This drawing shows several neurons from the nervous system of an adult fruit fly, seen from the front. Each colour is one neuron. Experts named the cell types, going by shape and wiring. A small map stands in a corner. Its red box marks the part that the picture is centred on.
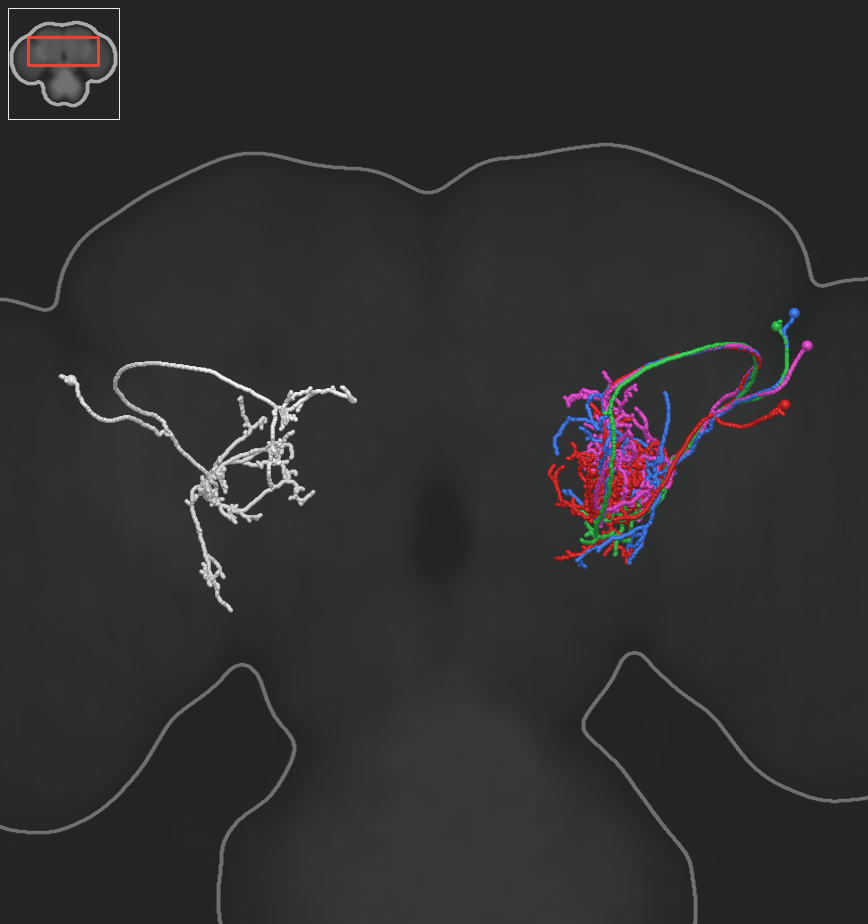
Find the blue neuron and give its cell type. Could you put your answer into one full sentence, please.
The cell type that this neuron has is PLP038.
